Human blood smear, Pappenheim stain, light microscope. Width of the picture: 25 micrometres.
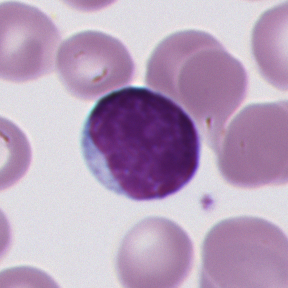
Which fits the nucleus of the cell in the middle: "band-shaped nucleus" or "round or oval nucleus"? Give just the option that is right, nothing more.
Round or oval nucleus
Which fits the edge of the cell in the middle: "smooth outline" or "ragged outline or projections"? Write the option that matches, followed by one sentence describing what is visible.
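Smooth outline. The cell's outline is round and smooth.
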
